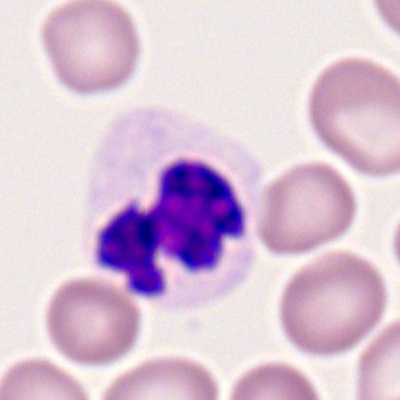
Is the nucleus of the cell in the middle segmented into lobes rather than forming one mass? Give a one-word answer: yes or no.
Yes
